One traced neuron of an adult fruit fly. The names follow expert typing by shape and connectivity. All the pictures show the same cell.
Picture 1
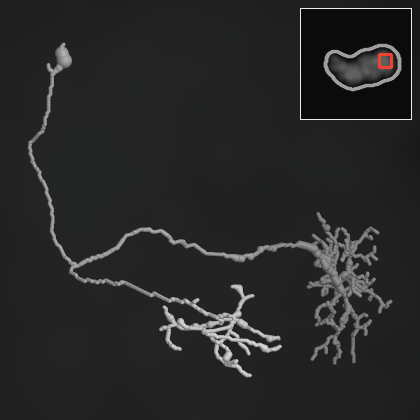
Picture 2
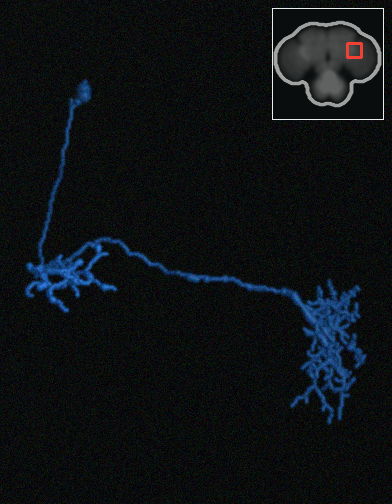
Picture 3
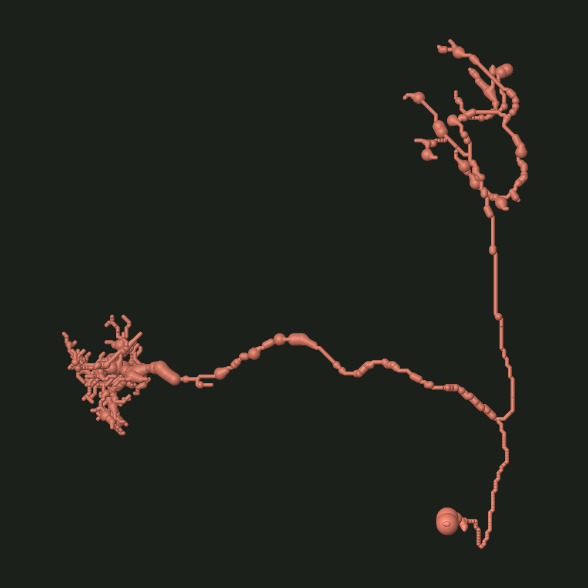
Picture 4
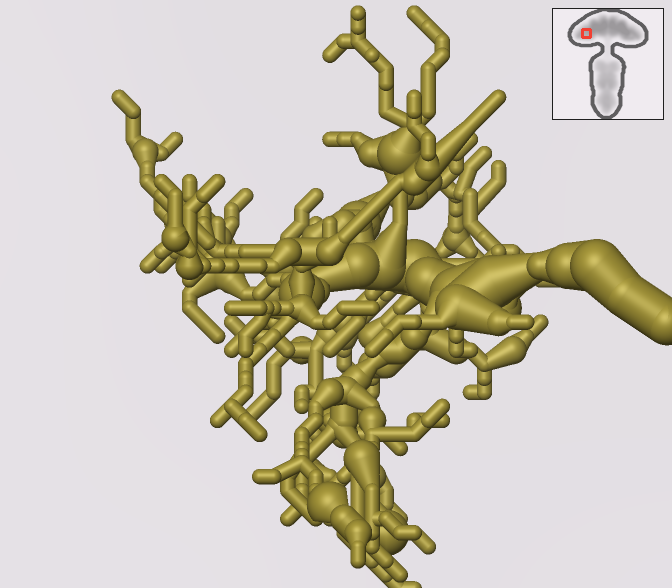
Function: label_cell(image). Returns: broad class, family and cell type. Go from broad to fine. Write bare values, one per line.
visual projection neuron
hemilineage VPNp2
LC18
